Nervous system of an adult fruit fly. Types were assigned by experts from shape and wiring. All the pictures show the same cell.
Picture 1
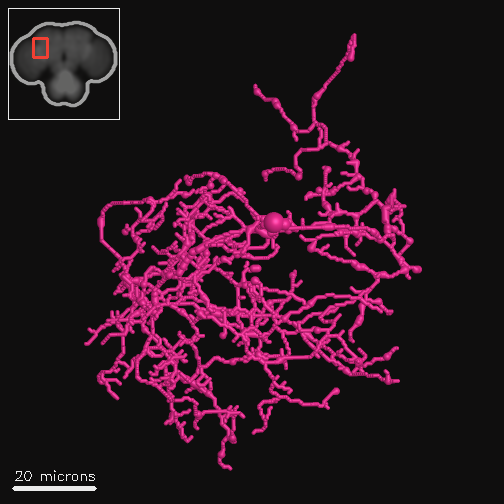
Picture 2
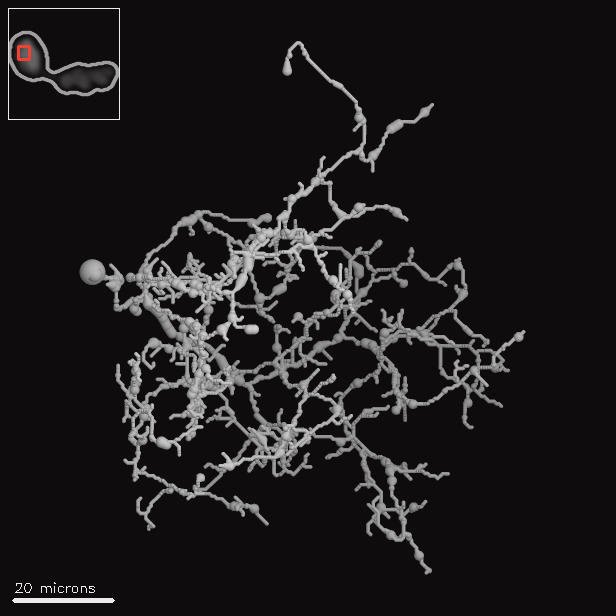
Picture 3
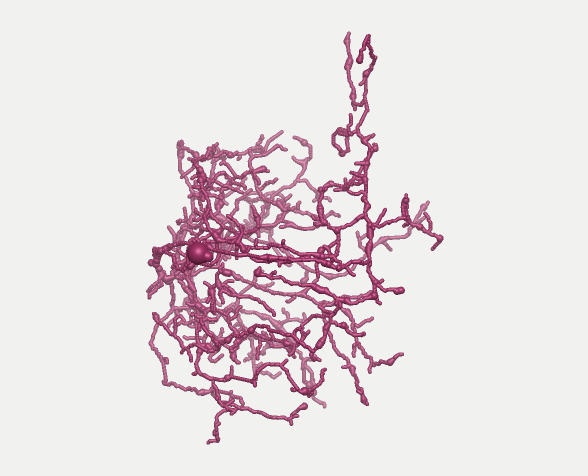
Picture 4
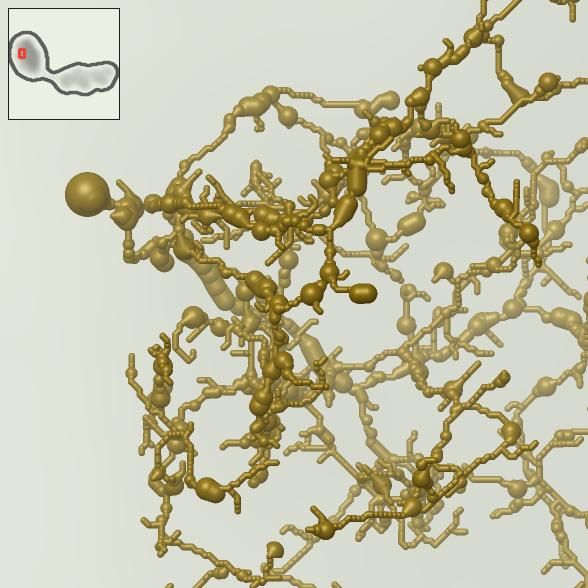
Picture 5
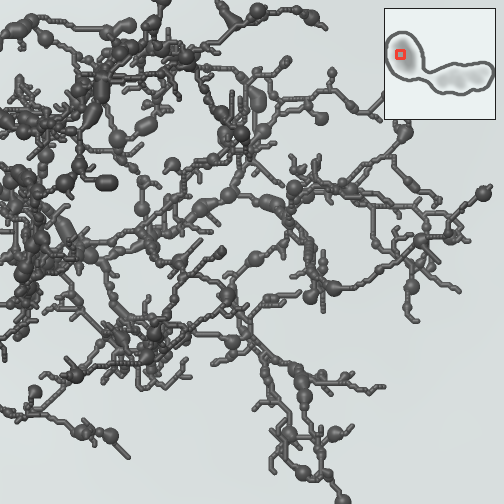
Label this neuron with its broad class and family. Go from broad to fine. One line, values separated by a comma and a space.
central-brain intrinsic neuron, hemilineage VLPa1_lateral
